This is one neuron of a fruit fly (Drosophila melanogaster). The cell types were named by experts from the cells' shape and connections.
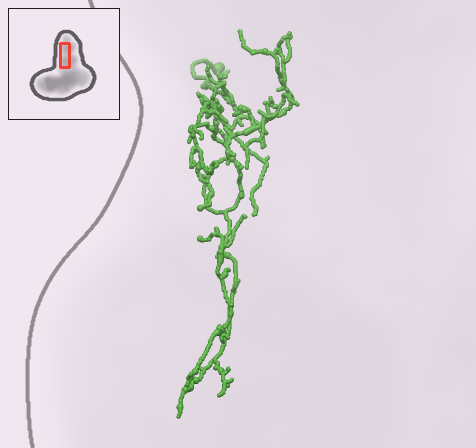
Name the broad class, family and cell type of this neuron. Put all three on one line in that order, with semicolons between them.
nerve-cord intrinsic neuron; hemilineage 16B; IN16B089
